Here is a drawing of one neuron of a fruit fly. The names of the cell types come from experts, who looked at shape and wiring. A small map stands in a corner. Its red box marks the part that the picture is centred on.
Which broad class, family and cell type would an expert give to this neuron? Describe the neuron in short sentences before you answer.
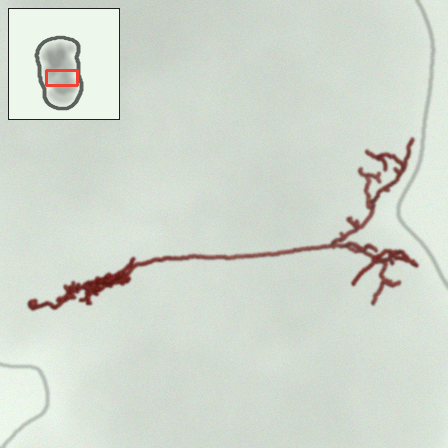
In this view it is wider than it is tall. Its broad class is central-brain intrinsic neuron. Its family is hemilineage FLAa3. It is of cell type CB1008.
